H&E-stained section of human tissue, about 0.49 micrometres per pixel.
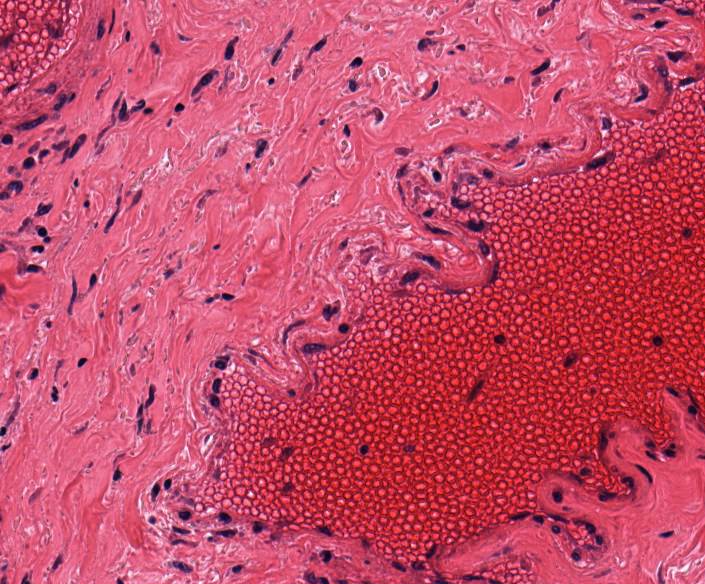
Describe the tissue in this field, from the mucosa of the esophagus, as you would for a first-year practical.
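A large mass of tightly packed erythrocytes occupies the right and lower-central part of the field. A second, smaller collection of packed erythrocytes lies in the upper-left corner. Only a few scattered dark nuclei are present within the erythrocyte mass. The surrounding stroma consists of dense pink wavy collagen bundles running in varied directions.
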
